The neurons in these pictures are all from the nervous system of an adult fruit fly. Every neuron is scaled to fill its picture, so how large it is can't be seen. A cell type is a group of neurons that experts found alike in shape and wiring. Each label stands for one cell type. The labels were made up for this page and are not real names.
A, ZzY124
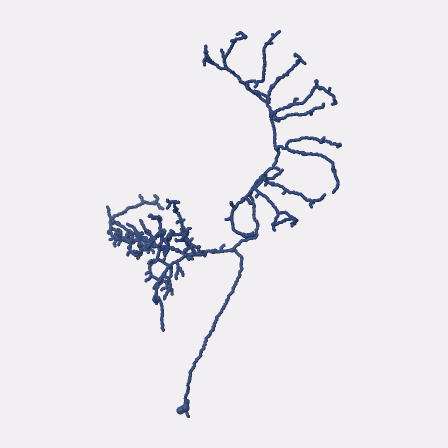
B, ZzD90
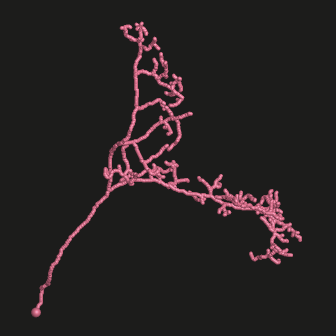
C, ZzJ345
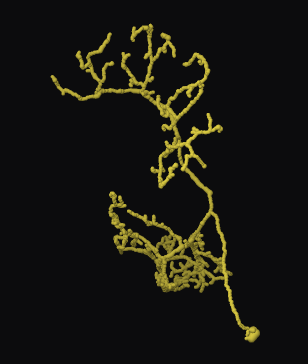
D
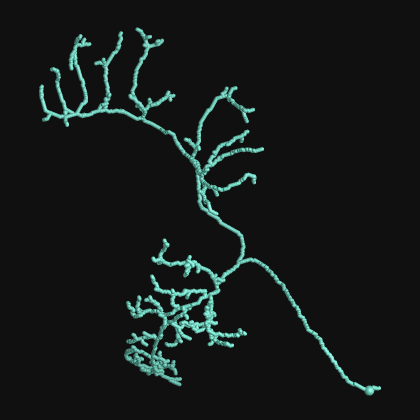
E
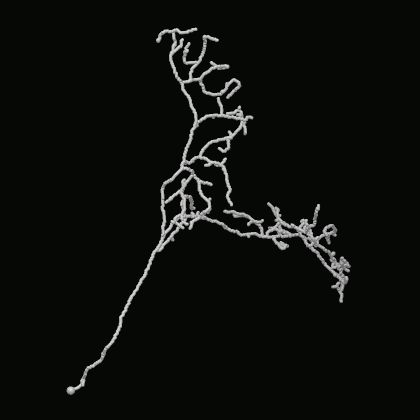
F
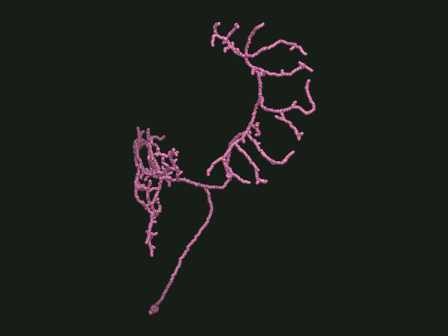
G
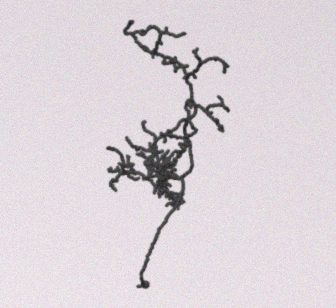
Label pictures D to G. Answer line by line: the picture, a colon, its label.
D: ZzY124
E: ZzD90
F: ZzY124
G: ZzJ345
